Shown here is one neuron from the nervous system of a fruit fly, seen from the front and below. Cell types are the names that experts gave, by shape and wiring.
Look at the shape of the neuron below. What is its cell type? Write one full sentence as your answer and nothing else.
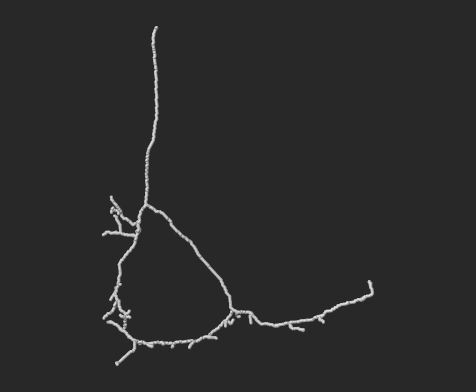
This neuron is recognized as the cell type CB1833.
